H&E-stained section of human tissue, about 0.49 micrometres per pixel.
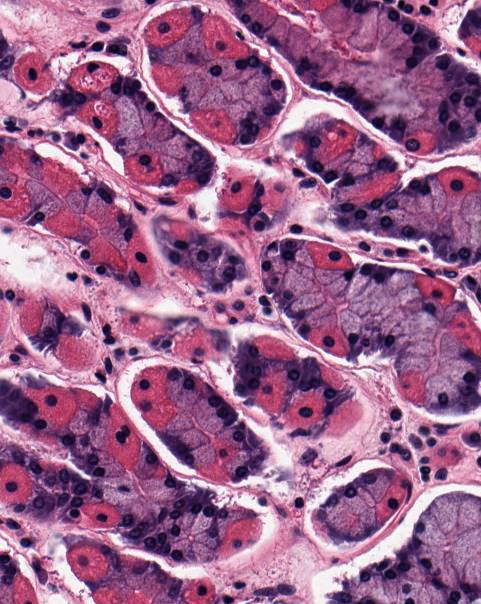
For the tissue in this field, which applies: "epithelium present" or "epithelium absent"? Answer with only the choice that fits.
Epithelium present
